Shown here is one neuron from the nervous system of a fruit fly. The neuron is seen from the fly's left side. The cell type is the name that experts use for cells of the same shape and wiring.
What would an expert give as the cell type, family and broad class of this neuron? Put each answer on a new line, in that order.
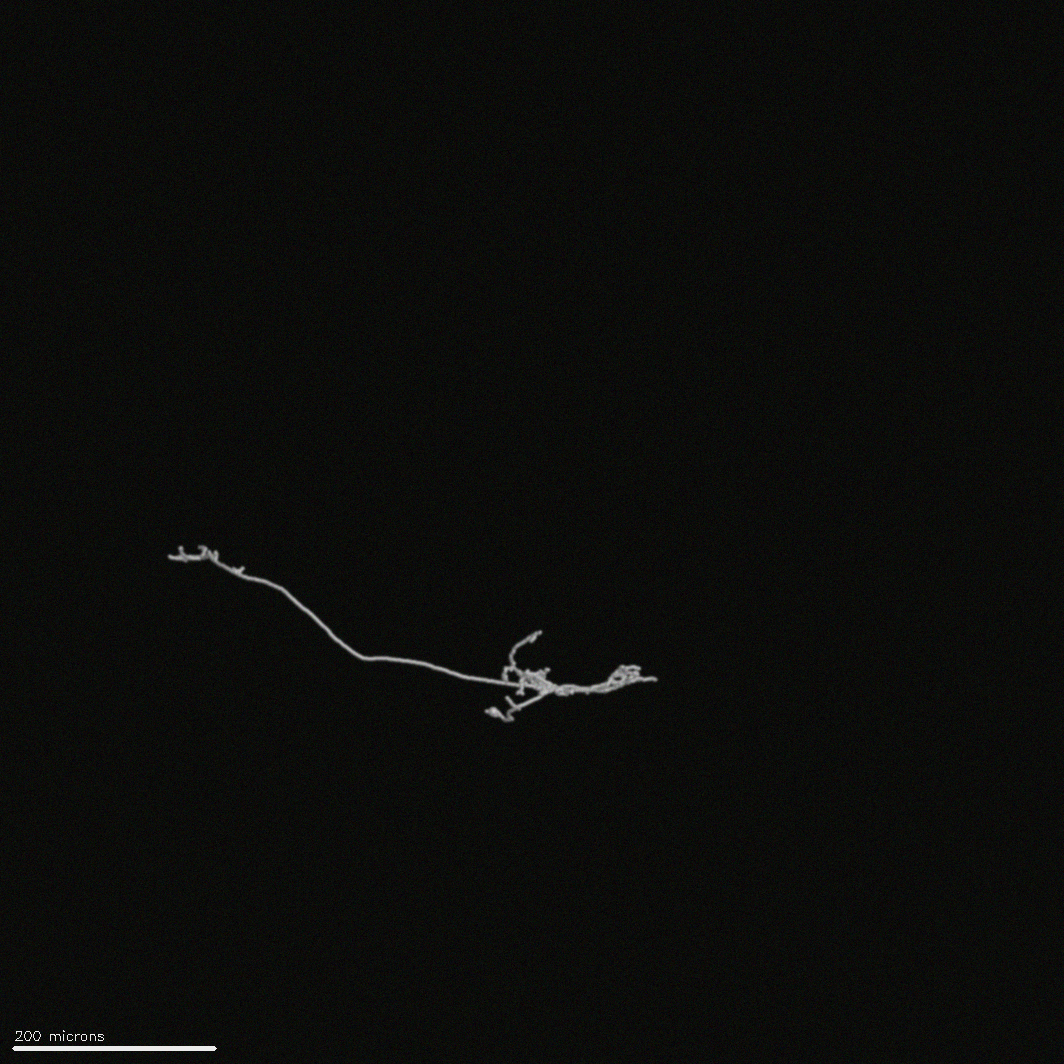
AN08B096
hemilineage 08B
ascending neuron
